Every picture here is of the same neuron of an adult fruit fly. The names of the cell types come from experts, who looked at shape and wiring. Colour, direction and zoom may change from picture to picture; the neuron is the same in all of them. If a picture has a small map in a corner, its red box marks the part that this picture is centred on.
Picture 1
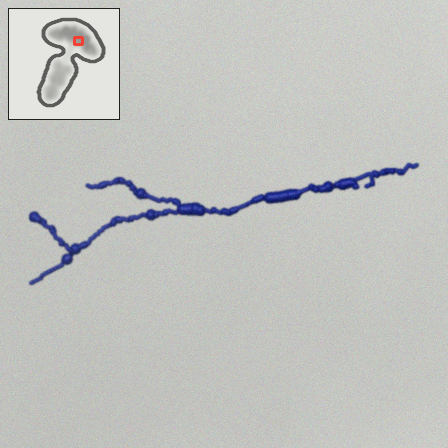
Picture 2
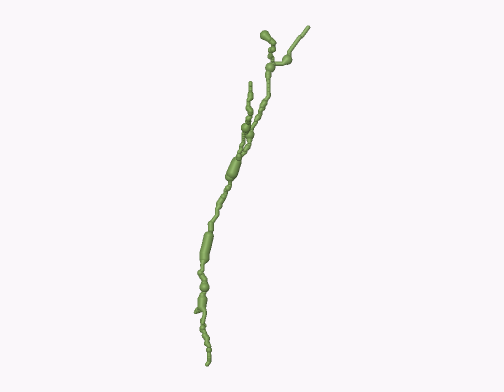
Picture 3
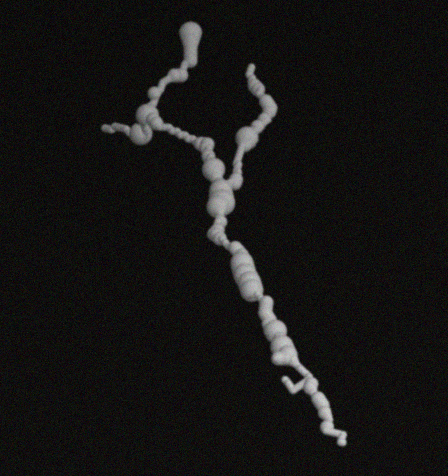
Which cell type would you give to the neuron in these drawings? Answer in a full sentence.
The cell type is JO-A4.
